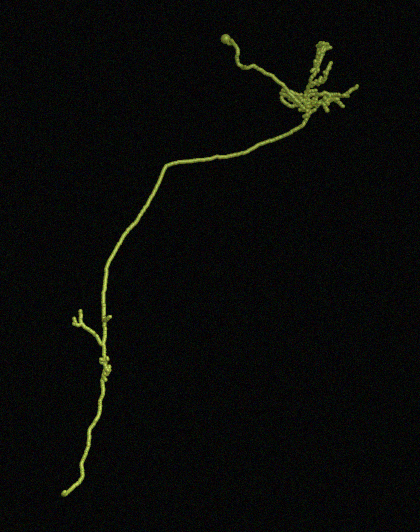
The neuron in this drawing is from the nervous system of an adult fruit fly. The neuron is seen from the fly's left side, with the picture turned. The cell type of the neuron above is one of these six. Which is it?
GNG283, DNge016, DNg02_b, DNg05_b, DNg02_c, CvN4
DNg05_b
